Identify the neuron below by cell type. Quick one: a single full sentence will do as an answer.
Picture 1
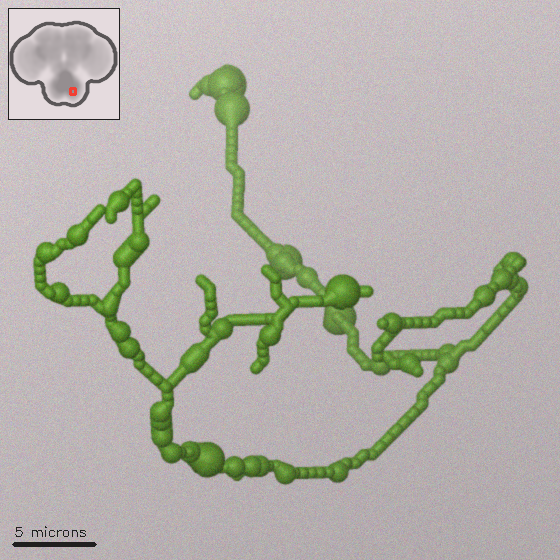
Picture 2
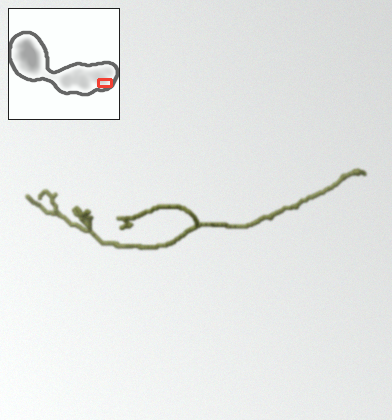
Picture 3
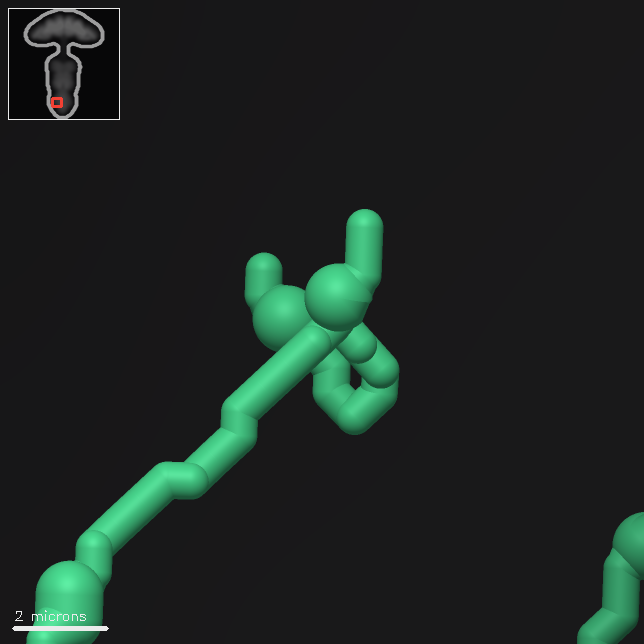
Classified by cell type, this neuron is SNta36.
